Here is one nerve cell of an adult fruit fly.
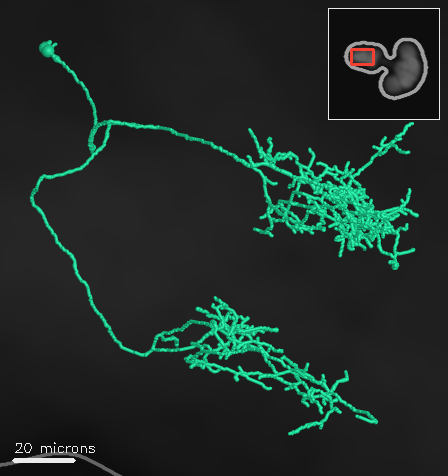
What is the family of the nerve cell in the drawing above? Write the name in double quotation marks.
"hemilineage 19B"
